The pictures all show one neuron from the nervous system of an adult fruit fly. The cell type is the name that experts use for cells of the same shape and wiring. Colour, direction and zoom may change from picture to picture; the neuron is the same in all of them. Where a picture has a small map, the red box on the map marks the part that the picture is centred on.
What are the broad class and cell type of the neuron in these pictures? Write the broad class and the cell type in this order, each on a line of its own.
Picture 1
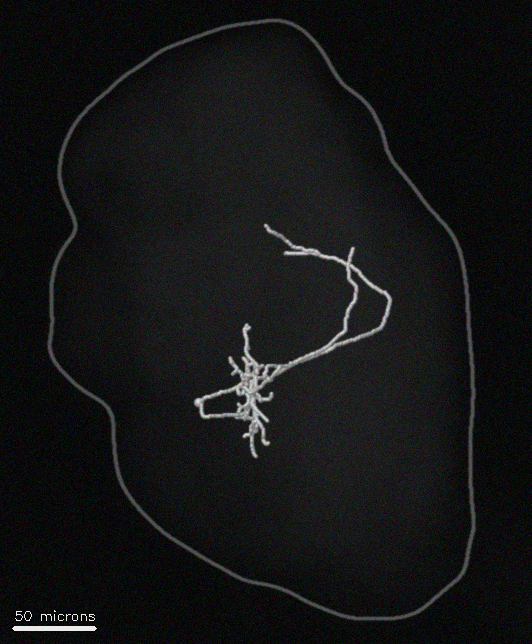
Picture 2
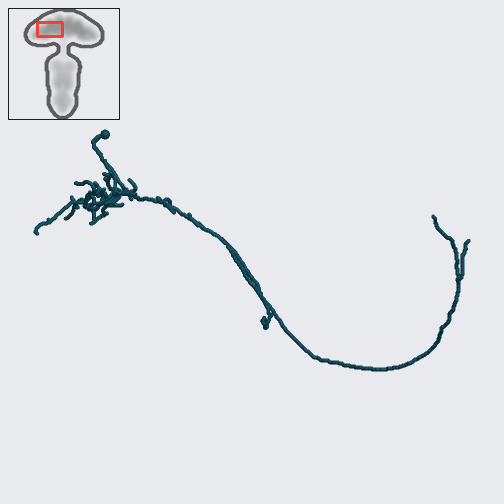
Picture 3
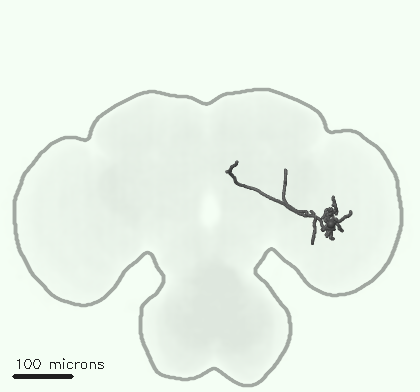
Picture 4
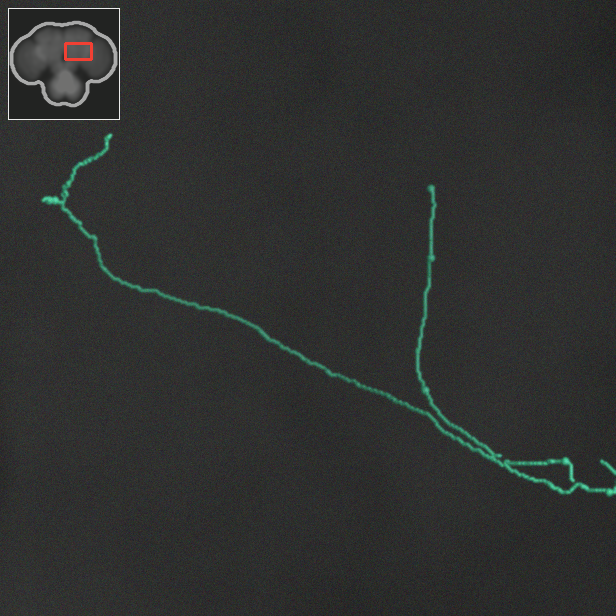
visual projection neuron
aMe5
